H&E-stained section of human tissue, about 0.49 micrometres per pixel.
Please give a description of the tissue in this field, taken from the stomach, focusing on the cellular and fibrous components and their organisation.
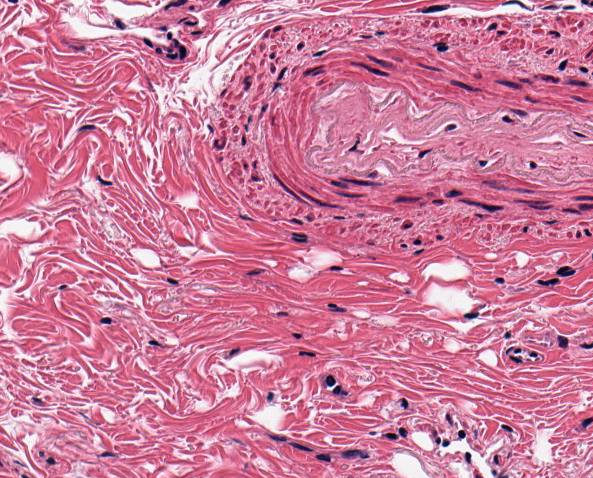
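Dense, wavy, eosinophilic collagen bundles running in many different directions fill most of the field. Among them lie sparse nuclei that are dark, thin and spindle-shaped, as in fibroblasts. In the upper right, a curved band of concentrically layered spindle cells with elongated dark nuclei is present. The core it encloses contains pale pink, wavy fibrillar material with only a few nuclei.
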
